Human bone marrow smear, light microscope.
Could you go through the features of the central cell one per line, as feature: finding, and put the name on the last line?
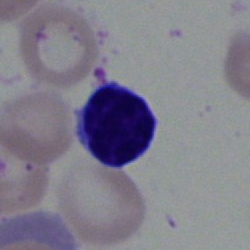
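Chromatin: dense, stained a dark purple-blue.
Nucleoli: none to be seen in the nucleus.
Cytoplasm: a very thin pale blue rim, mostly at the left edge.
Granules: none in the cytoplasm.
Name: lymphocyte.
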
